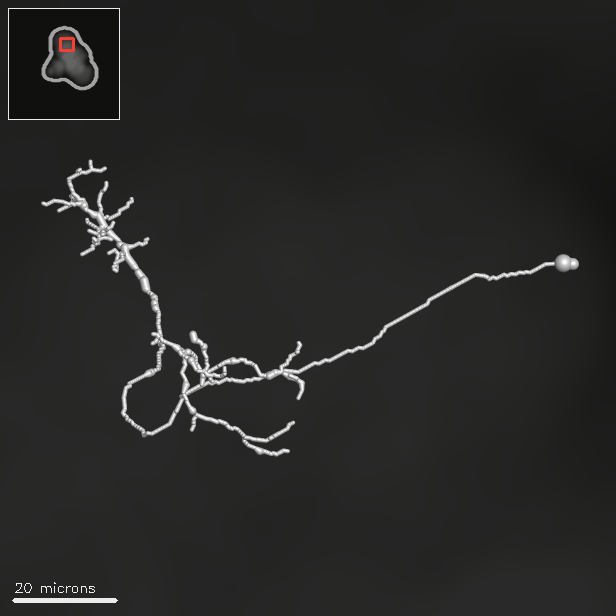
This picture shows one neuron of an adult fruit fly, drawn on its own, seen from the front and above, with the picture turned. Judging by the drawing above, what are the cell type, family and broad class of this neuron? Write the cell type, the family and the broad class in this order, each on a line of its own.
LC12
LC
visual projection neuron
